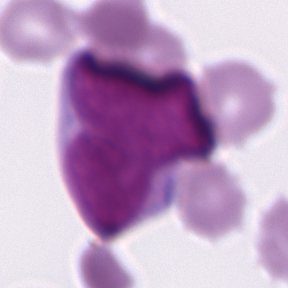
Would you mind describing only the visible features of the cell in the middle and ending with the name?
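Its nucleus has an irregular outline, with a notch on the left partly splitting it into upper and lower parts. The chromatin stains deep magenta-purple and looks fine and fairly even, without coarse dark clumps. The cytoplasm shows no granules and no vacuoles. That's a myeloblast.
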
